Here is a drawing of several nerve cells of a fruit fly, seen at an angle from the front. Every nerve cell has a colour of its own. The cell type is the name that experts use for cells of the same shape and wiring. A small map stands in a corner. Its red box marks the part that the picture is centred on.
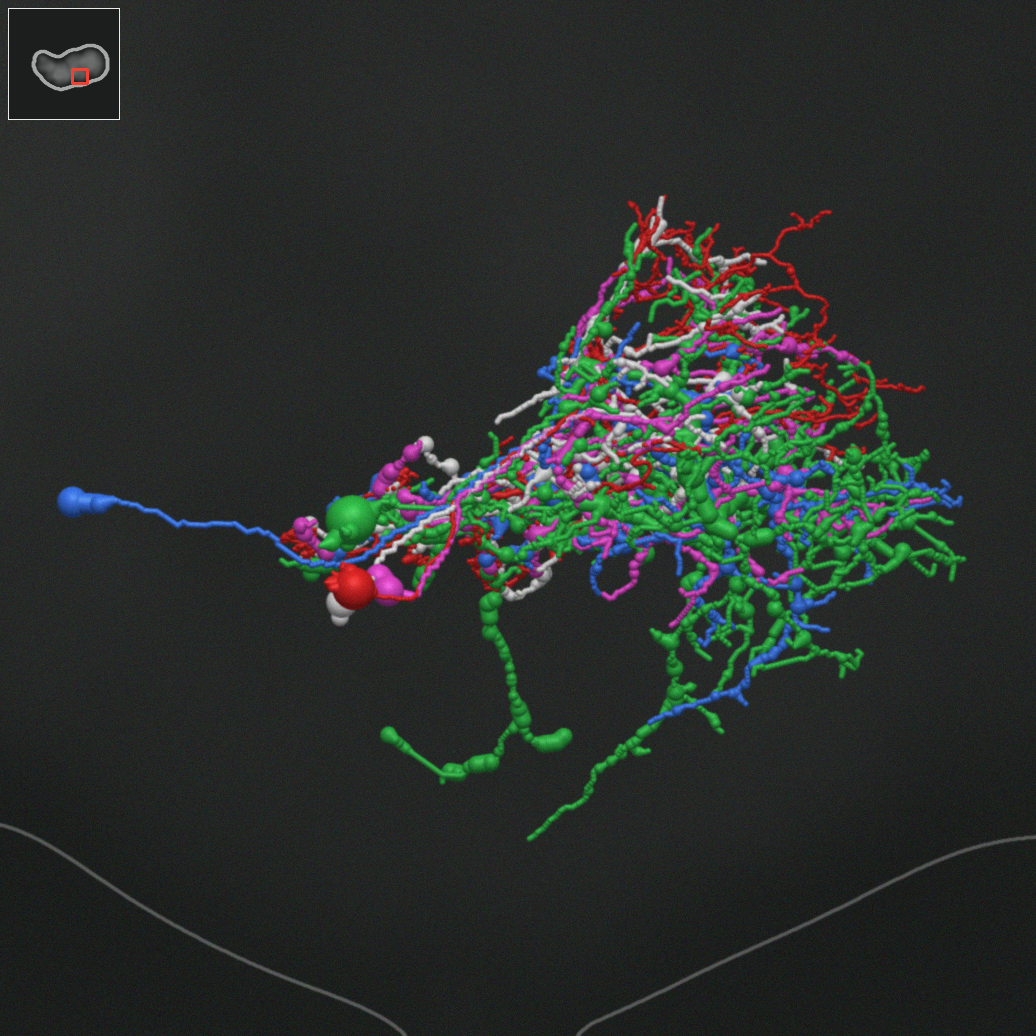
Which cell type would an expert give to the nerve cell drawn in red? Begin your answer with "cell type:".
cell type: GNG421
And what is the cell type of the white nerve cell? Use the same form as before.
cell type: GNG270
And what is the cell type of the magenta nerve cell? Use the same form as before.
cell type: GNG360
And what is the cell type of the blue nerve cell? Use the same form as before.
cell type: GNG387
